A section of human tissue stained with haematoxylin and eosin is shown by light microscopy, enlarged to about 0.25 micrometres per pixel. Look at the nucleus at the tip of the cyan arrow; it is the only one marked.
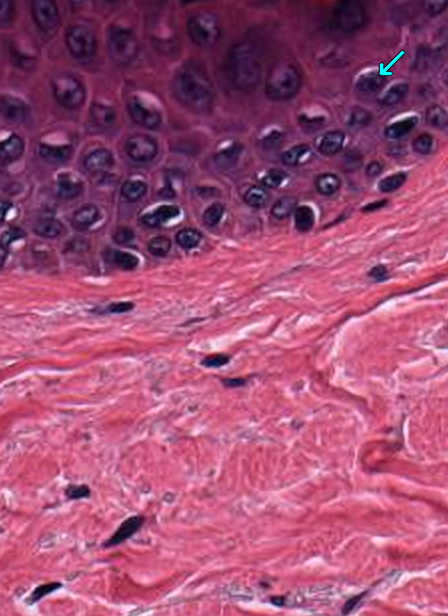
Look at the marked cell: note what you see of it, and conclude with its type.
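Its nucleus is oval and dark, roughly the same size as the nuclei of the cells around it. A thin pale, clear crescent partly rims the nucleus, like the rims around many neighbouring nuclei. Its cytoplasm is purplish-pink and fairly ample, with no sharply drawn cell outline. It lies among closely packed, similar cells in a layered sheet, a few cells up from the border with the pink fibrous tissue below. It is a keratinocyte.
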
